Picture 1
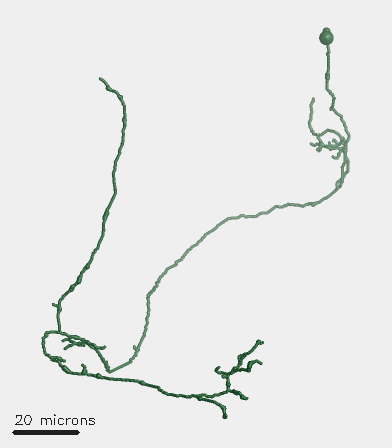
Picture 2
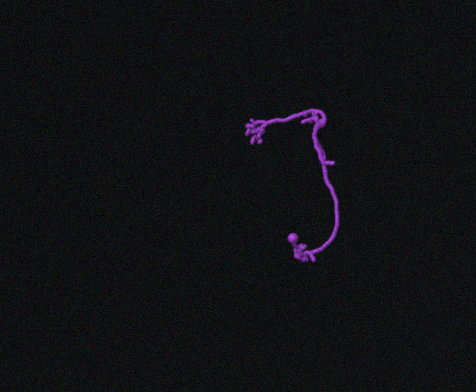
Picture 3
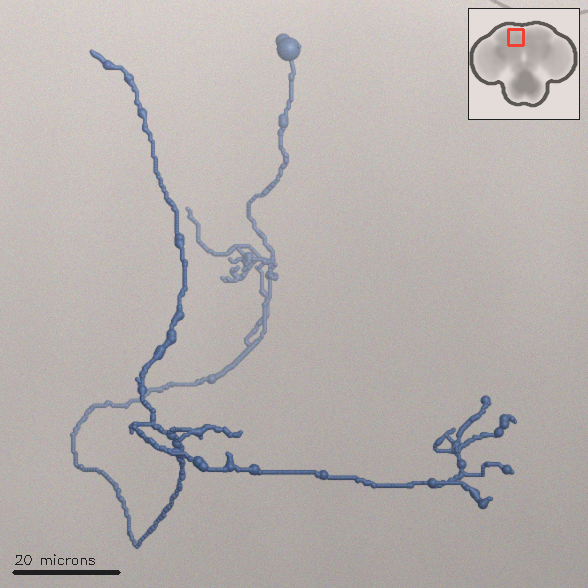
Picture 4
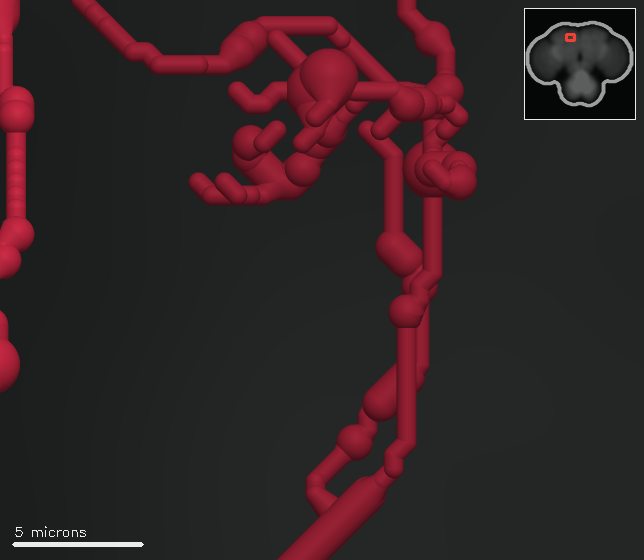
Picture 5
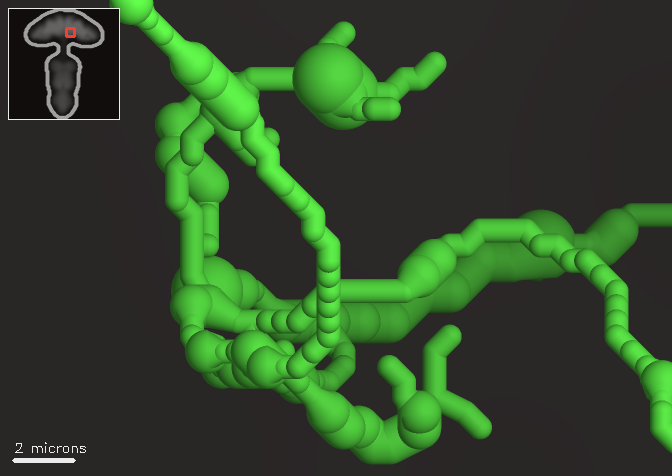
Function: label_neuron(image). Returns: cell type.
KCa'b'-ap2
